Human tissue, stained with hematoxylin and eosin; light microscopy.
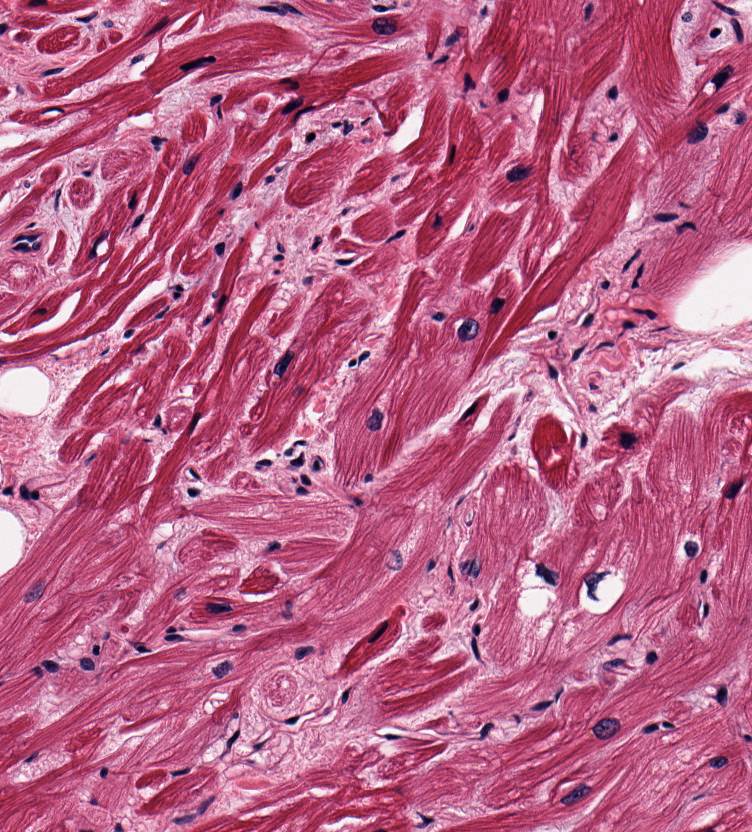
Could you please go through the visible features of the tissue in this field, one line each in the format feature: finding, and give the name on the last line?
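Orientation: pink fibres run in many directions; neighbouring bundles cross at angles, not in one parallel array
Nuclear position: where seen, central within the fibre, not at its edge
Some nuclei: large, dark, much bigger than stromal nuclei; right of centre, lower right
Cytoplasm: deep pink, fine lengthwise fibrillar texture
Name: atrial appendage of the heart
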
